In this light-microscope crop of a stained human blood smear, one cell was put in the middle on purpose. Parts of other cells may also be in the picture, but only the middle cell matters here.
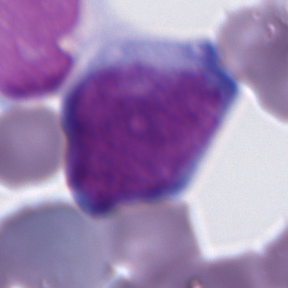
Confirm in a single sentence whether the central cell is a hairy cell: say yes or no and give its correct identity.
No, the central cell is identified not as a hairy cell but as a myeloblast.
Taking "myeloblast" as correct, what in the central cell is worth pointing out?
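In this myeloblast, the nucleus fills most of the cell, and the cytoplasm forms only a thin rim, widest along the upper edge of the cell.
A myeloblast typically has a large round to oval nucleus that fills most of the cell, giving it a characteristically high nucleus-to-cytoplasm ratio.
Both of these features agree with that. A small pale round spot lies near the centre of the nucleus, and the cytoplasm is stained blue.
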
